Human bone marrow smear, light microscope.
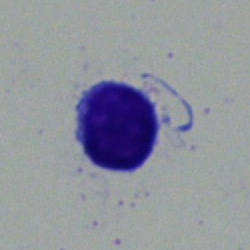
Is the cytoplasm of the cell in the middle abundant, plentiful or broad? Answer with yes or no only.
No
